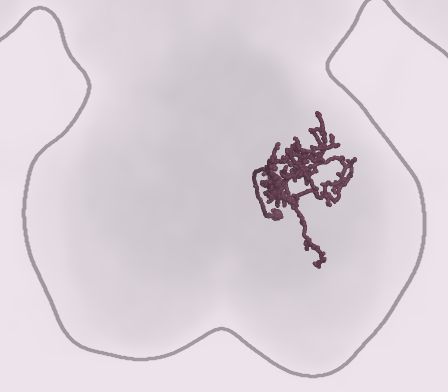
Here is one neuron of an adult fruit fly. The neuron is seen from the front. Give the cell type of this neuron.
IN04B105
